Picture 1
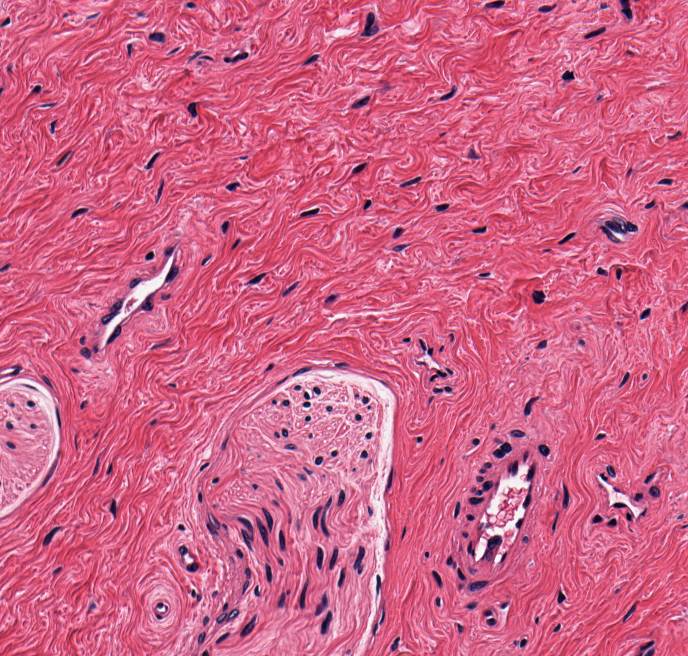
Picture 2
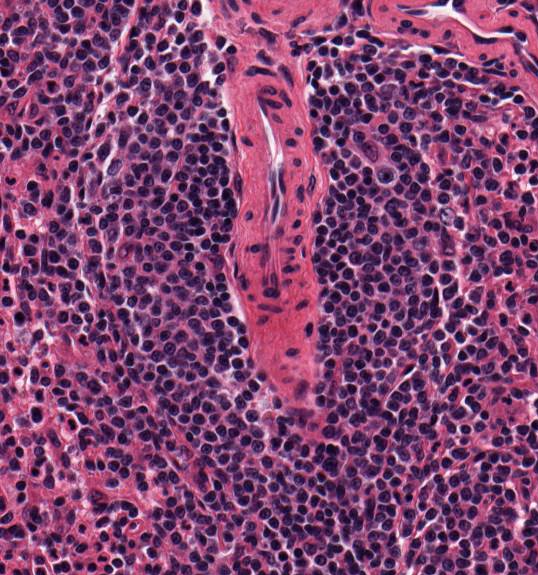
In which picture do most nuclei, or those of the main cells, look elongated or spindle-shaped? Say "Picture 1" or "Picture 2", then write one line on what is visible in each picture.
Picture 1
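In picture 1: Sparse, dark, elongated spindle-shaped nuclei are scattered between the collagen bundles.
In picture 2: Most of the cells are lymphocytes with dark round nuclei and scant cytoplasm.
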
